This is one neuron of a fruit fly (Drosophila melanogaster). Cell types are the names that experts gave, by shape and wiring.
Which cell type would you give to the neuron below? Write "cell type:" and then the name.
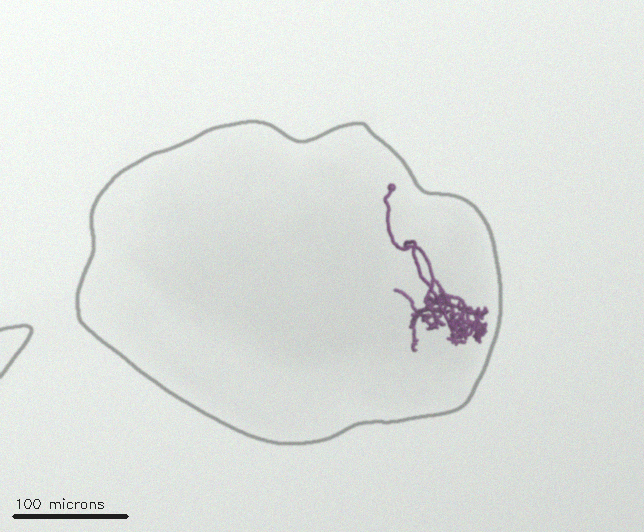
cell type: SLP241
